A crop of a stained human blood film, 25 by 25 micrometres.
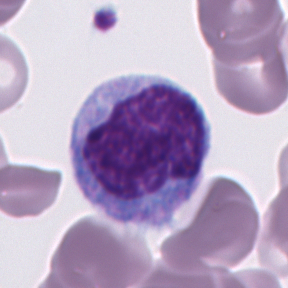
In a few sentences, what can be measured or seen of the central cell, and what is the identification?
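So this one's about 13 micrometres across, round, with a slightly fuzzy edge. The nucleus comes to about 10 micrometres and fills about 60% of the cell's area. It sits off-centre, so the widest band of cytoplasm is on the left and lower side. Its chromatin is dark purple and patchy, with darker and lighter areas. In the cytoplasm there's only a faint fine speckling and no coarse granules. That's a monocyte.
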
